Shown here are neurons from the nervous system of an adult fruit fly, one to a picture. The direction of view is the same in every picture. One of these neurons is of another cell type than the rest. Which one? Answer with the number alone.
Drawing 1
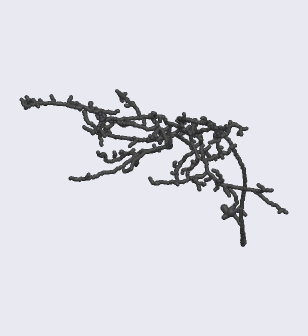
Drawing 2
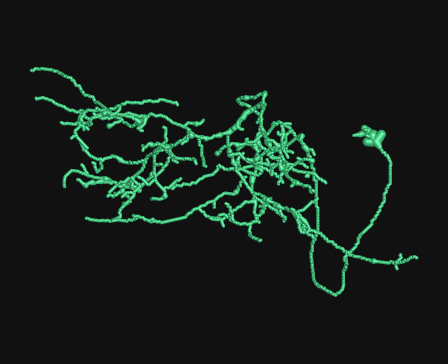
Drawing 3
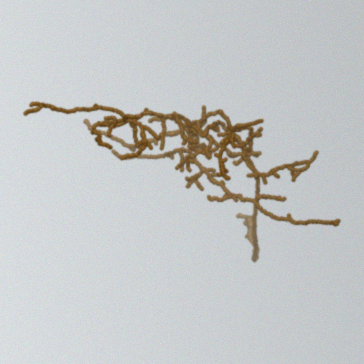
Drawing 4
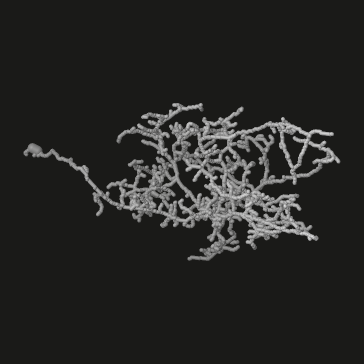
4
